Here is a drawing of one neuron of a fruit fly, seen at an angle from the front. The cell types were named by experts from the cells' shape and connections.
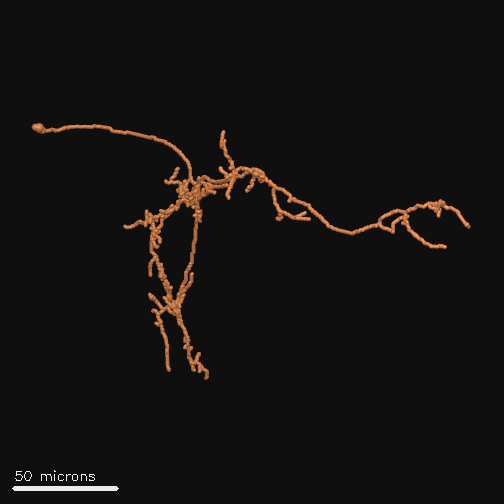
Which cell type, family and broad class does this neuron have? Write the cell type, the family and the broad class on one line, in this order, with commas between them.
SMP236, hemilineage LHp2, central-brain intrinsic neuron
